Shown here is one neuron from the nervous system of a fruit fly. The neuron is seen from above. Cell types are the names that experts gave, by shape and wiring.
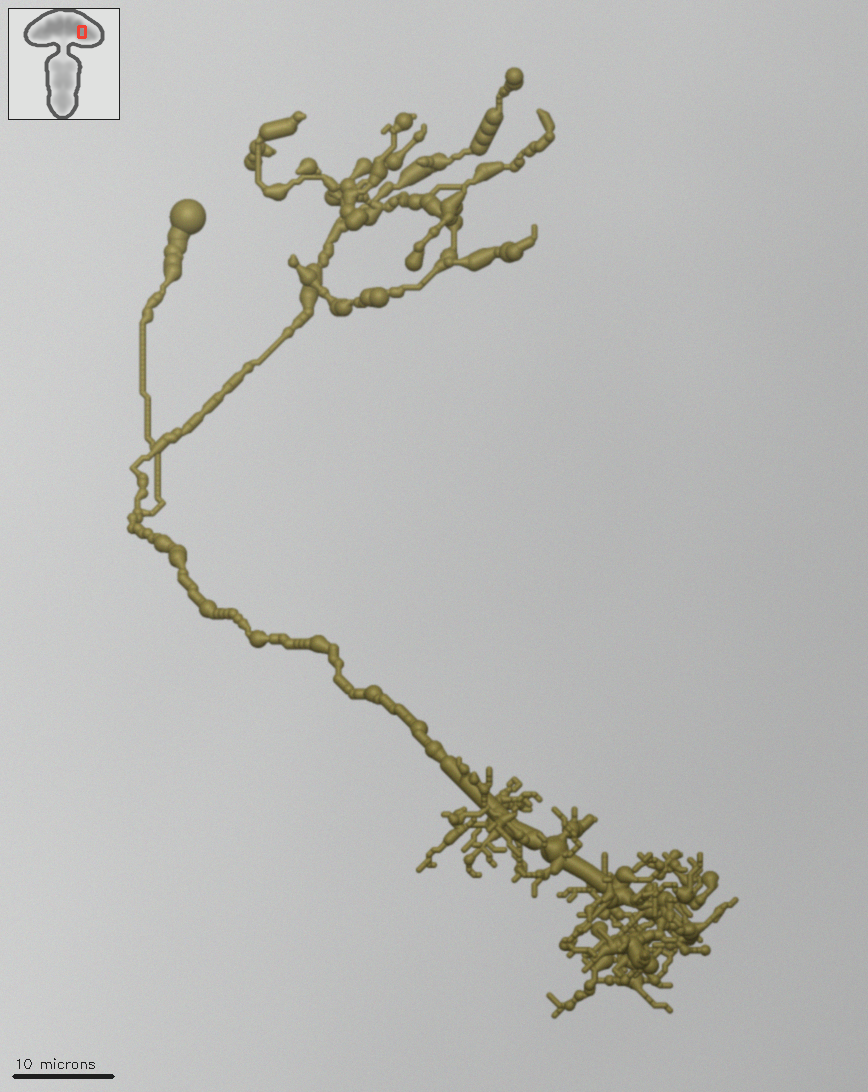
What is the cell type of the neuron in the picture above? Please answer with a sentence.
The cell type is LC17.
